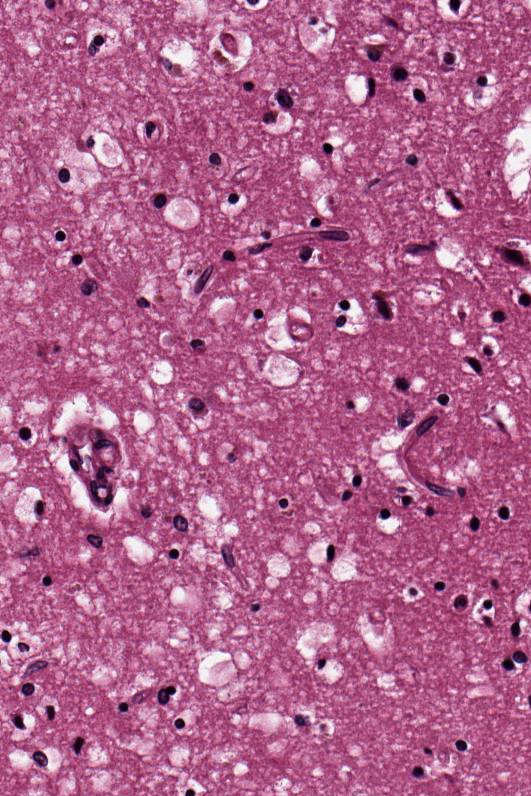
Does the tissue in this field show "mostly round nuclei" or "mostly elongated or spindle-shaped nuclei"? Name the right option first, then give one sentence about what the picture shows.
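Mostly round nuclei. Most cells are small, with round, dark, dense nuclei and little visible cytoplasm.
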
